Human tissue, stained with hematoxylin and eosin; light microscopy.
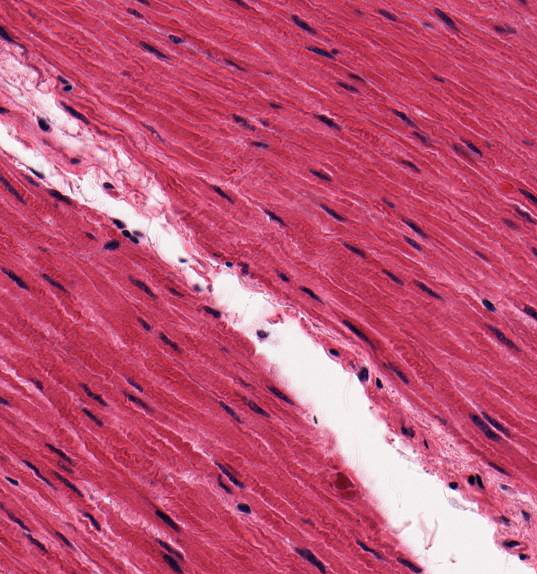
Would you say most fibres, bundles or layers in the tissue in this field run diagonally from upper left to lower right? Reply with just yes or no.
Yes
